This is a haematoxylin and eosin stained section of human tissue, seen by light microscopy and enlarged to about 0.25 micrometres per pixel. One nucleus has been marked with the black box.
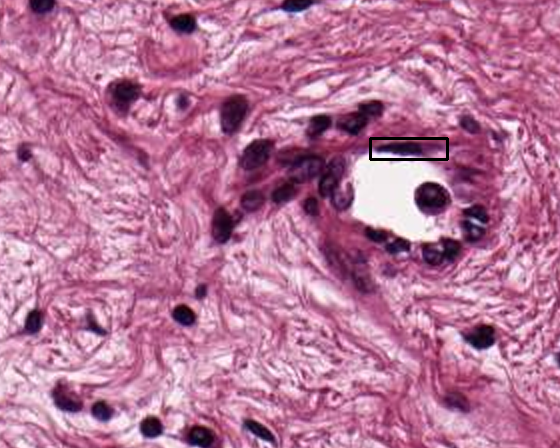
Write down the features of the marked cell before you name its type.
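The nucleus is flat and elongated, stretched out along the edge of the lumen. It is thinner and more drawn out than the rounder, plumper nuclei clustered around the vessel. The nucleus stains dark and fairly evenly along its length. It lies right at the upper border of the clear, empty lumen of a small vessel, as part of its lining. This is an endothelial cell.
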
